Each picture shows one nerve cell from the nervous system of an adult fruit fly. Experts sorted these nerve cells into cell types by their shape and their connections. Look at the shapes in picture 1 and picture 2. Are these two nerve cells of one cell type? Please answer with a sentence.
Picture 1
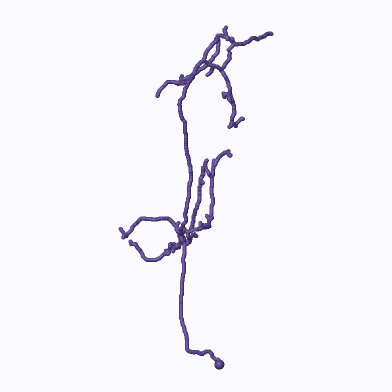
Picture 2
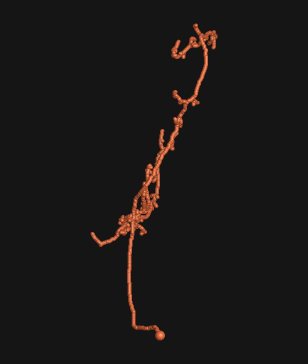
They are of different cell types.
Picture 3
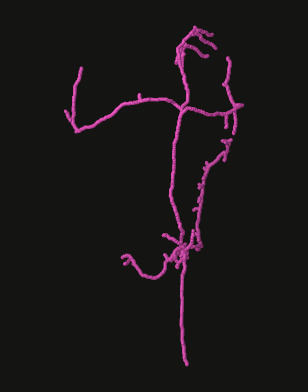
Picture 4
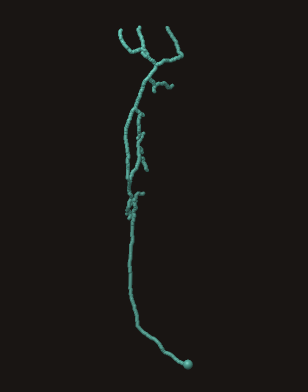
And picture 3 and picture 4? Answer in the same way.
They are of the same cell type.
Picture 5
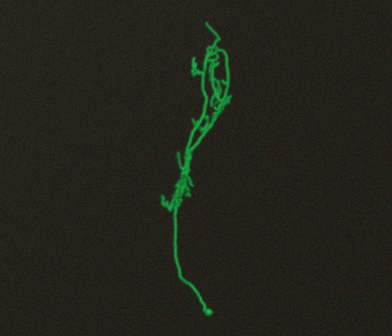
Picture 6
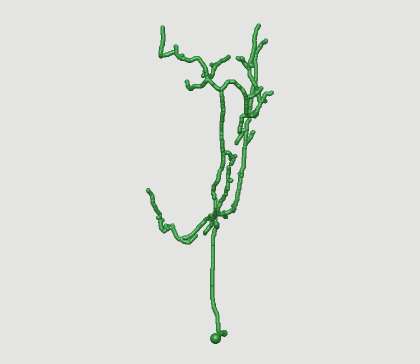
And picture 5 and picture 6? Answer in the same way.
They are of different cell types.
